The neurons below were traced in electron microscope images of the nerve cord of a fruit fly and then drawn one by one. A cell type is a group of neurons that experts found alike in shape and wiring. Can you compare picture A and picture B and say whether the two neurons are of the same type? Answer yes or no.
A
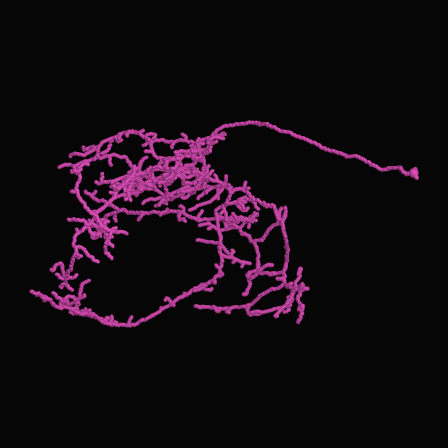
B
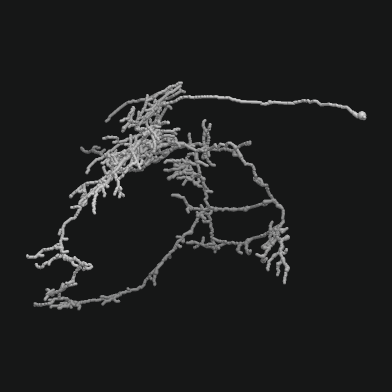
yes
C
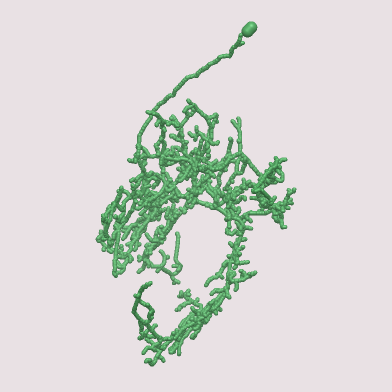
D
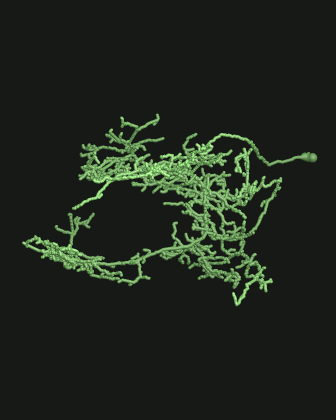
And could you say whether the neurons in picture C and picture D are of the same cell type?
yes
